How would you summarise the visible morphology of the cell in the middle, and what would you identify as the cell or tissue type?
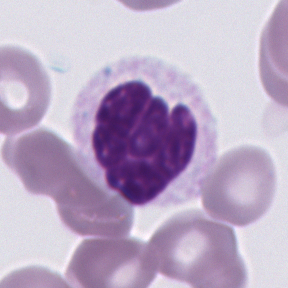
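The outline strikes me as roughly round and smooth. Inside, the chromatin stains deep purple and appears clumped. Around it the cytoplasm is a pale pinkish-lilac, with fine pinkish-violet granules scattered throughout. So this is a segmented neutrophil.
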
